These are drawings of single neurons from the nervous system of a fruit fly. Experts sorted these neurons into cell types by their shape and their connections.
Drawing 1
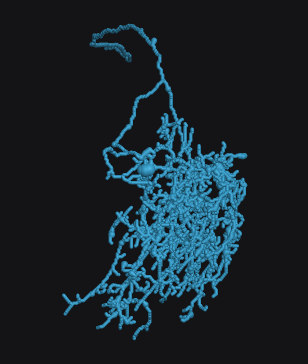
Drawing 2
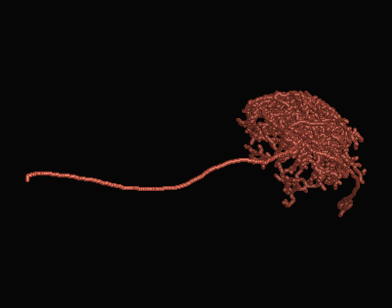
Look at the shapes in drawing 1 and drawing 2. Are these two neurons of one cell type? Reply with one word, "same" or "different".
same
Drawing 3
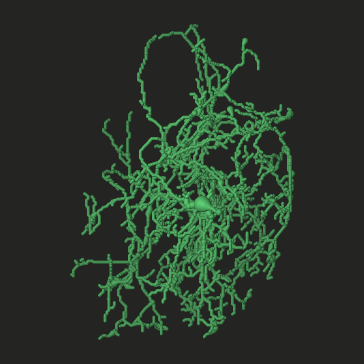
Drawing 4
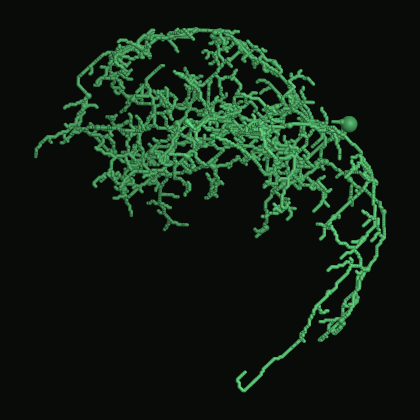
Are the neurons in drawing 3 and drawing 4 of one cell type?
same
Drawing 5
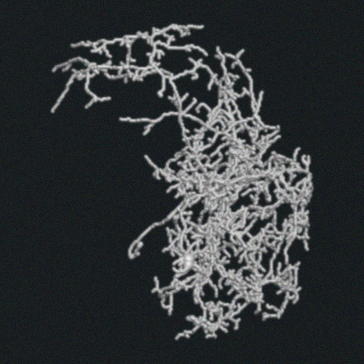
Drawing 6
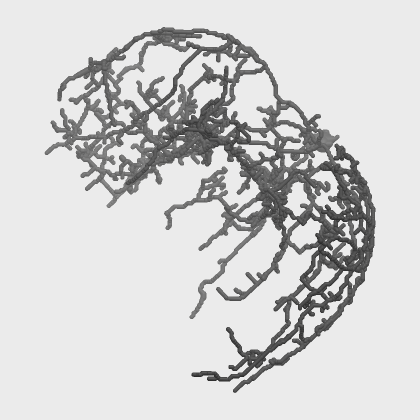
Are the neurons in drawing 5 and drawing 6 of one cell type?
same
